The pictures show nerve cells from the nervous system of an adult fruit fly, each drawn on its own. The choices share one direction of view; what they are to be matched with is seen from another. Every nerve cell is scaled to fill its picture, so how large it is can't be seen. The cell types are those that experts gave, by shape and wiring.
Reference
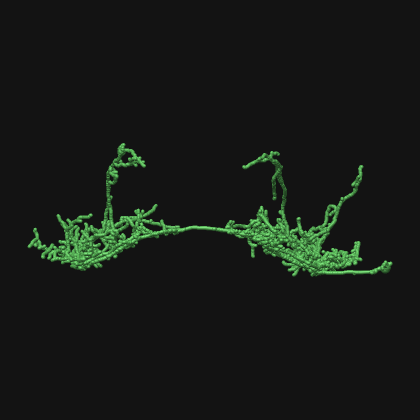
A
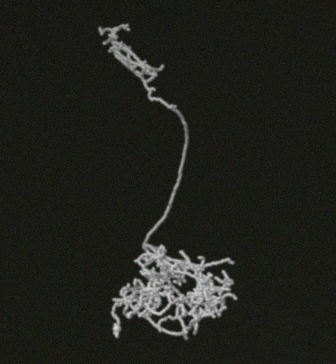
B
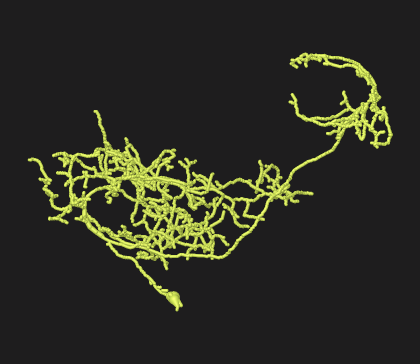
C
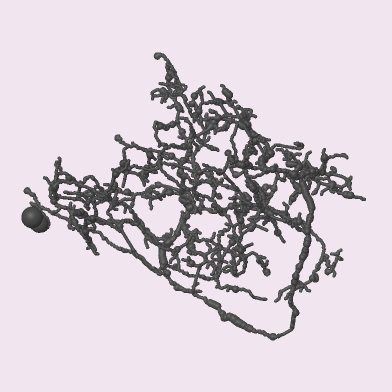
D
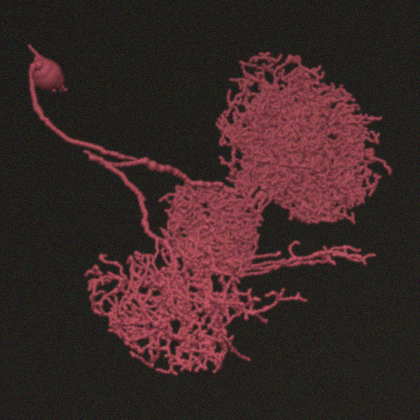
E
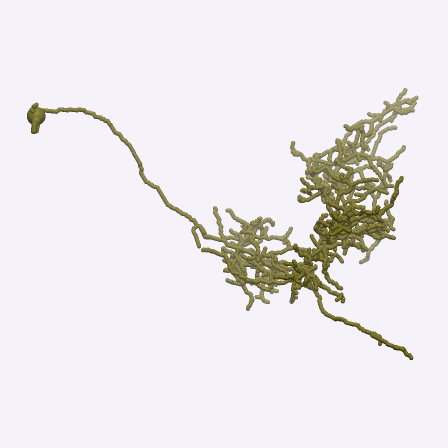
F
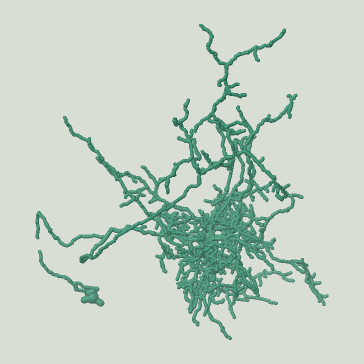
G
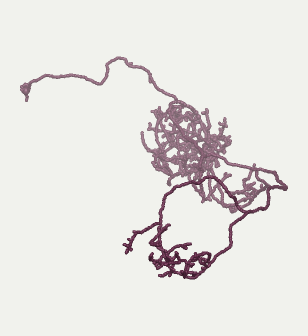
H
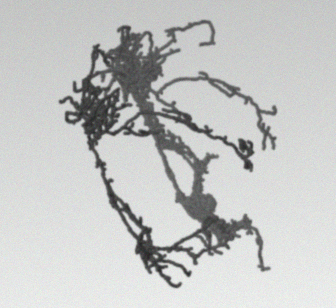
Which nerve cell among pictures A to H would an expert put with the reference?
H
